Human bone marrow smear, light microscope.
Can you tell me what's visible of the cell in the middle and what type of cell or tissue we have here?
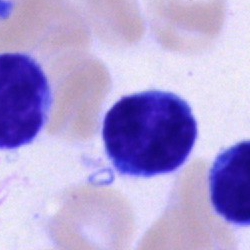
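The outline of the cell is roughly round. Almost the whole cell is filled by a nucleus that stains a deep purple-blue. No vacuoles are visible. The cell is a lymphocyte.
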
